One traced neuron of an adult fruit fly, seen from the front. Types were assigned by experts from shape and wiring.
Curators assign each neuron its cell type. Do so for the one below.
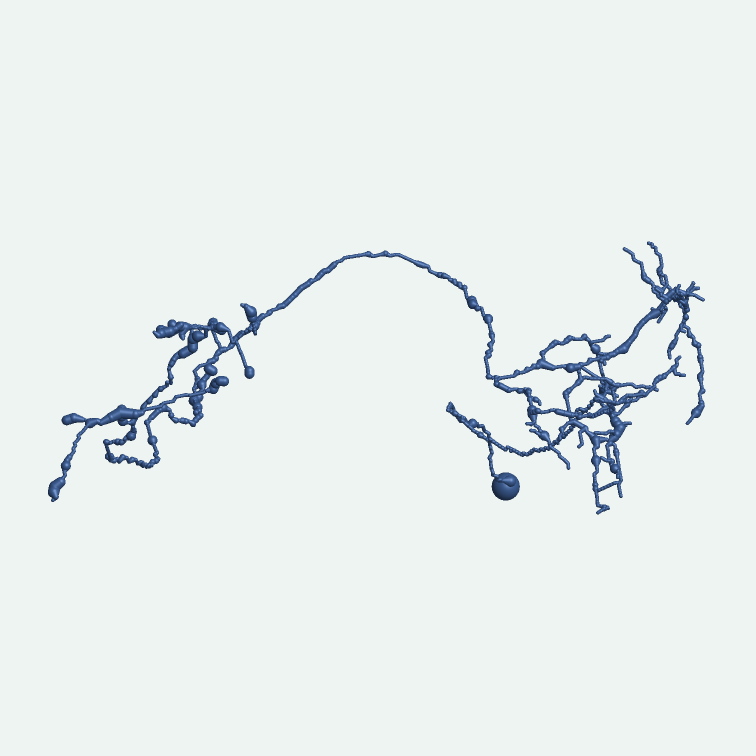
IN06A083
